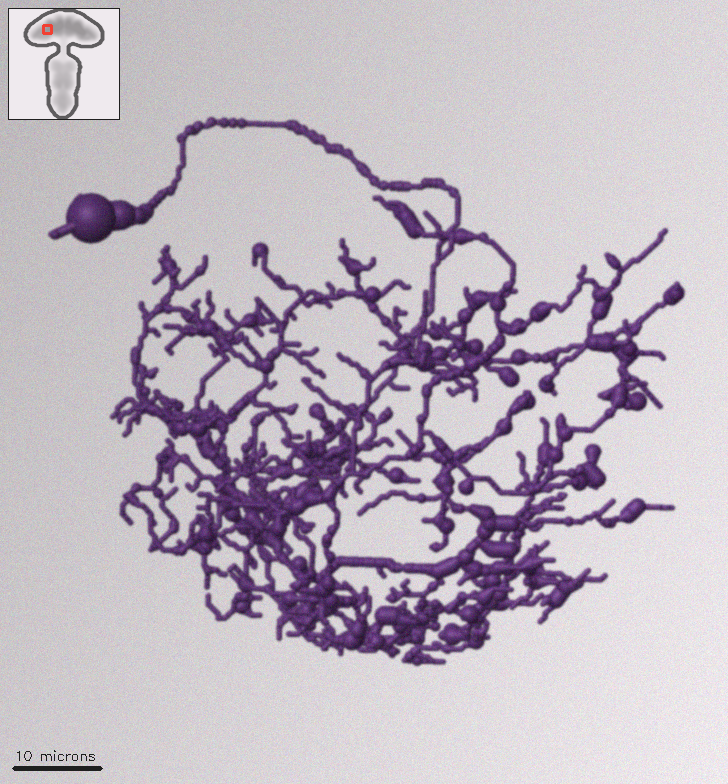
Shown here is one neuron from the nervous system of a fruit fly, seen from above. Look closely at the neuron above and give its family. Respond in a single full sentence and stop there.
Grouped by family, the neuron goes with hemilineage LHl4_dorsal.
